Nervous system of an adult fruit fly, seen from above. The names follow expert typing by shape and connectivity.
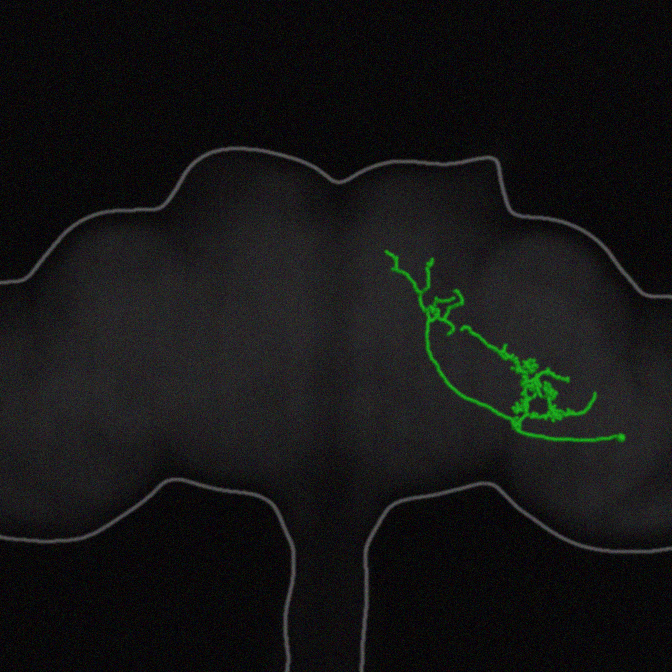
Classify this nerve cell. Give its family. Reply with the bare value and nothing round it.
hemilineage DL2_dorsal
